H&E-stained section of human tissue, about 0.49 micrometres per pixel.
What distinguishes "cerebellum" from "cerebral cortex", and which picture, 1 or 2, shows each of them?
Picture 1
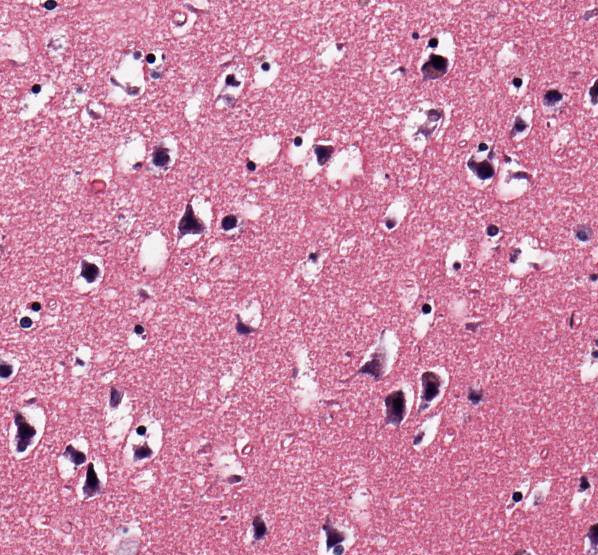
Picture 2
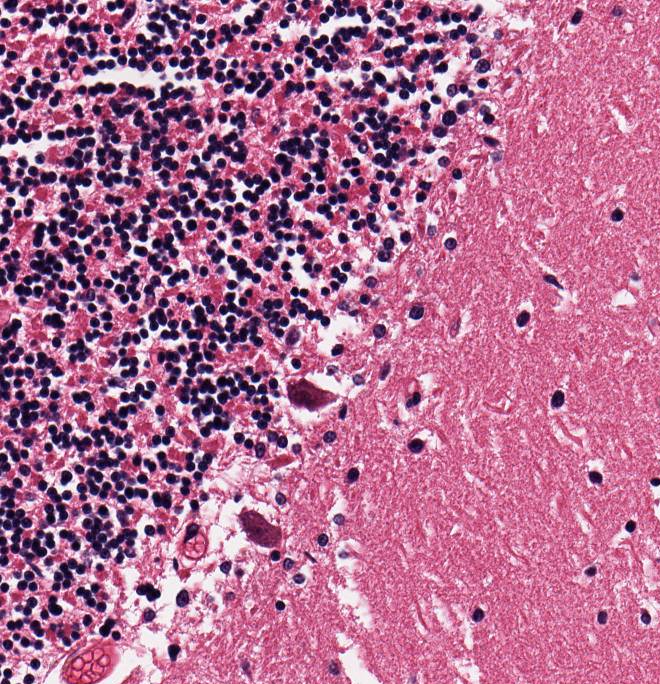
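Picture 1 is cerebral cortex; picture 2 is cerebellum. In the cerebral cortex, cells lie singly and fairly evenly across the field, with no glands or epithelium. Between them lies pale pink, finely granular, slightly vacuolated neuropil. Most cells sit in a clear, empty halo, and beside many of the larger ones small round dark blue nuclei lie singly or in pairs, sharing those clear spaces. The cerebellum is arranged in two layers: a densely cellular one in the upper left and a pale, sparsely cellular one on the right, their border running diagonally from top centre to bottom left. The dense layer is packed with small, round, dark blue nuclei with very little visible cytoplasm, interrupted by small pink cell-free islands. Two large cells with abundant purplish cytoplasm lie at the layer border, left of centre.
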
